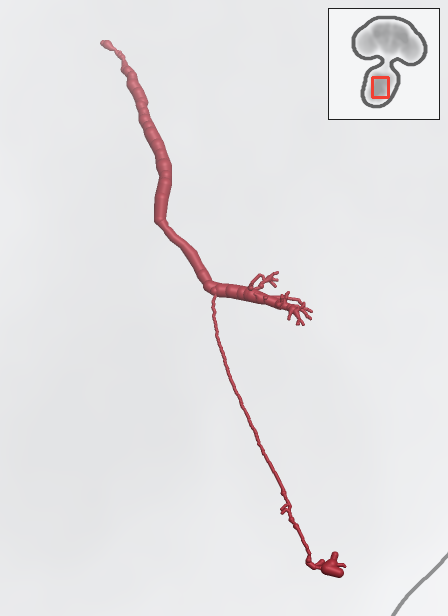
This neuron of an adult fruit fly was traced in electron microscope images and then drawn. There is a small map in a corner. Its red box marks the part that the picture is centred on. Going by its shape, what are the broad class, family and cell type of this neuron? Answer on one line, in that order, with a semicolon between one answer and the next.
nerve-cord intrinsic neuron; hemilineage 08B; IN08B036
